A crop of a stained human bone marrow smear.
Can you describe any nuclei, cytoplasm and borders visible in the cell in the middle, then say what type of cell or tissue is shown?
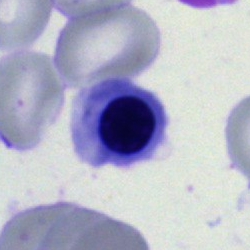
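The nucleus is positioned off-centre, toward the right side of the cell. No nucleoli are visible within it. The cytoplasm is pale blue-violet, and no granules are seen in it. The cell is an erythroblast.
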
